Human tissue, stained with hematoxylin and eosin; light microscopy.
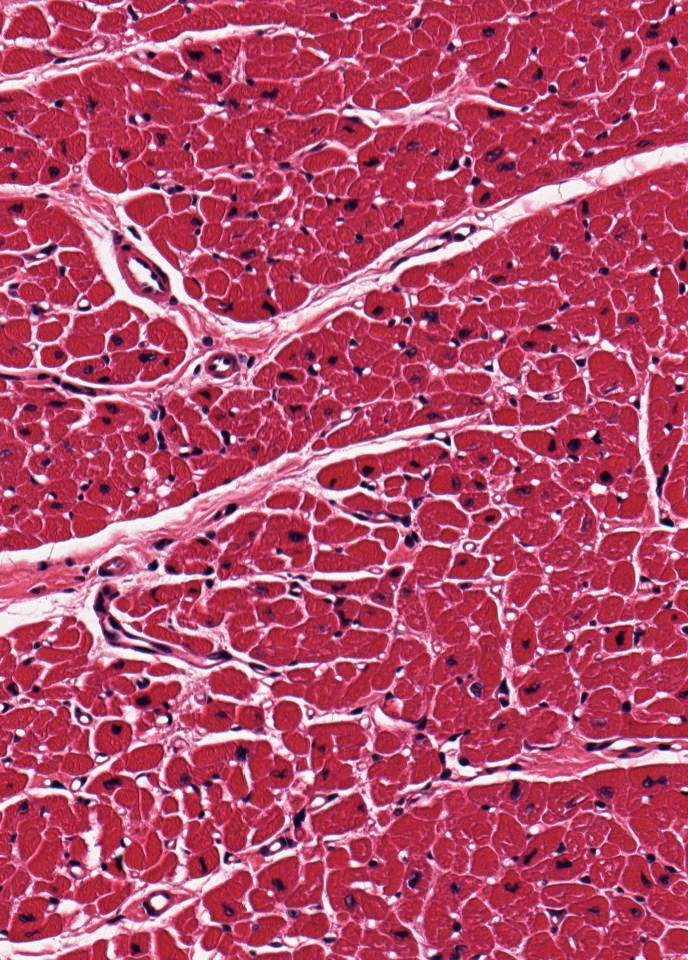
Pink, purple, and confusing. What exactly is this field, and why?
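That's myocardium. Most fibres showing a nucleus have one dark central nucleus, and the cytoplasm is a deep, even red throughout.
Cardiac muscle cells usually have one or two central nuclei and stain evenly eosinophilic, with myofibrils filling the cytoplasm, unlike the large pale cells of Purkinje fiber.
The fibres are mostly cut across, closely packed in groups.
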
